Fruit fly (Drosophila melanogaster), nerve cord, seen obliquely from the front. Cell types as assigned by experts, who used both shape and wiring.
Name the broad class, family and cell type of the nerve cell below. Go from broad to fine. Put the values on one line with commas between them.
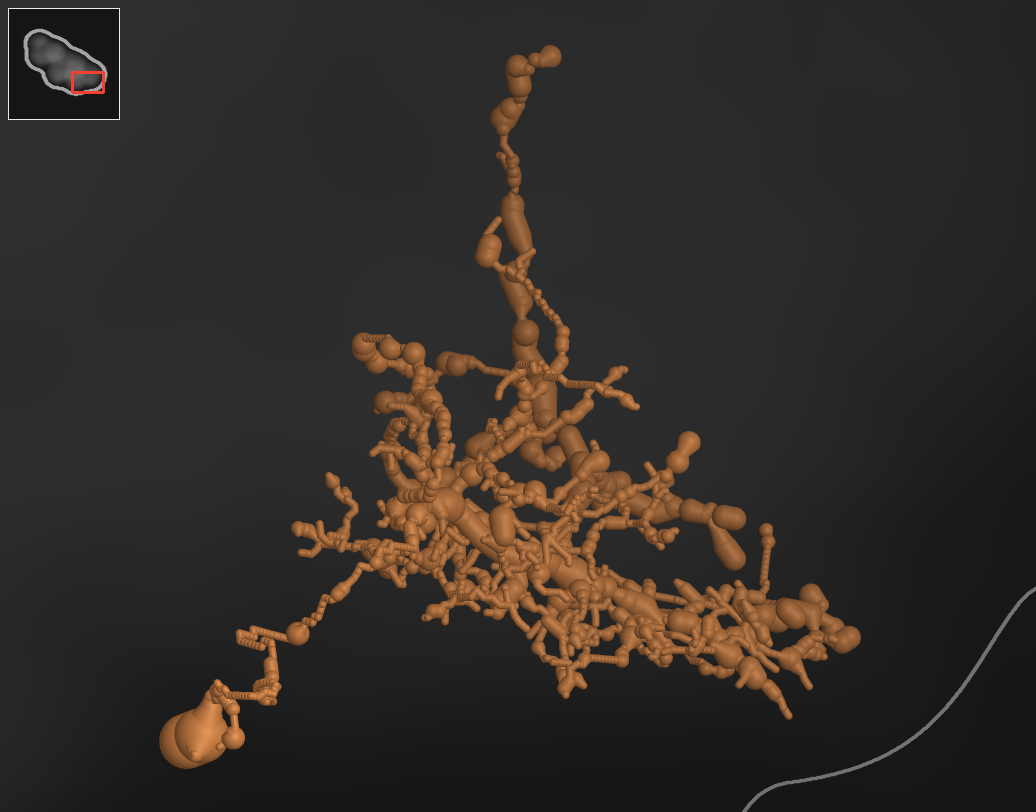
nerve-cord intrinsic neuron, hemilineage 14A, IN14A015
